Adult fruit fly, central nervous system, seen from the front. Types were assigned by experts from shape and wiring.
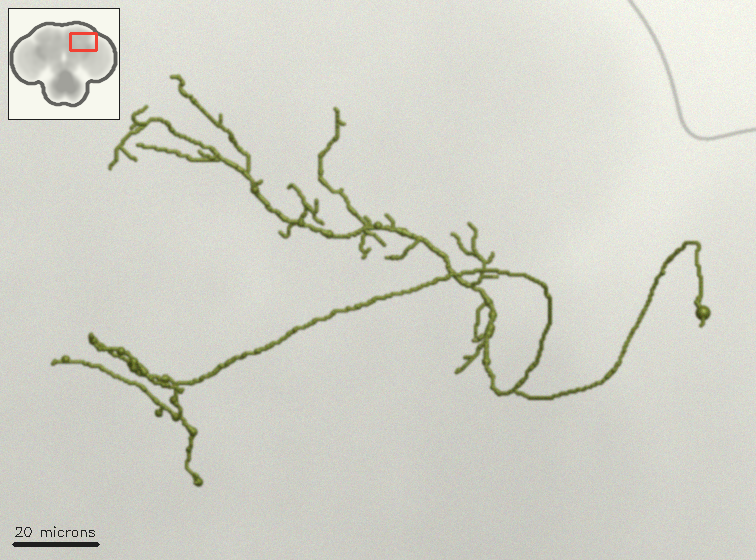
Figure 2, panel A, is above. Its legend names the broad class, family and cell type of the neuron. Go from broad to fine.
central-brain intrinsic neuron; hemilineage SLPa&l1_lateral; CB4112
